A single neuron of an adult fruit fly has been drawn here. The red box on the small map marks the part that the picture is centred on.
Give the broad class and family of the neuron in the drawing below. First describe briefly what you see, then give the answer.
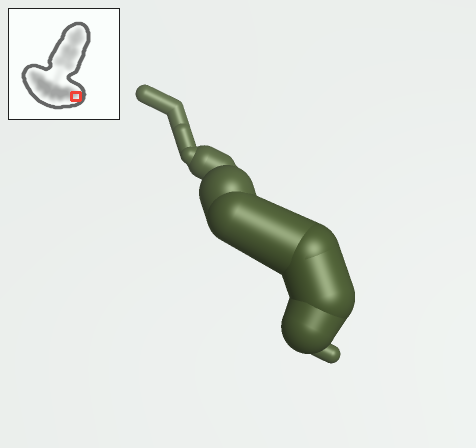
It is in the brain and does not reach the nerve cord. No cell body is drawn. Its broad class is photoreceptor or other optic-lobe sensory neuron. The name of its family is class visual.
